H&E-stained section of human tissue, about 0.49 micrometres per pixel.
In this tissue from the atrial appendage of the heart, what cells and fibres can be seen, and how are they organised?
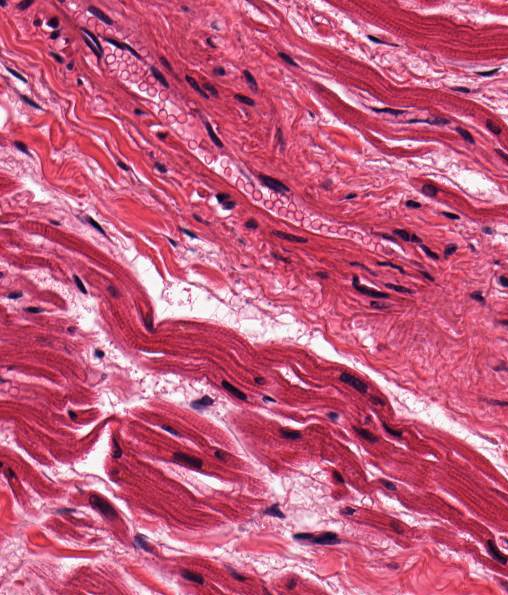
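Looking along these muscle fibres, I can make out fine, regular cross-striations. They don't run straight; their course is wavy. The nuclei are dark and elongated, and they line up parallel to the fibres. In the upper middle there's a narrow vessel holding a row of red blood cells, which appear as pale rings, and that row runs parallel to the fibres too.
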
